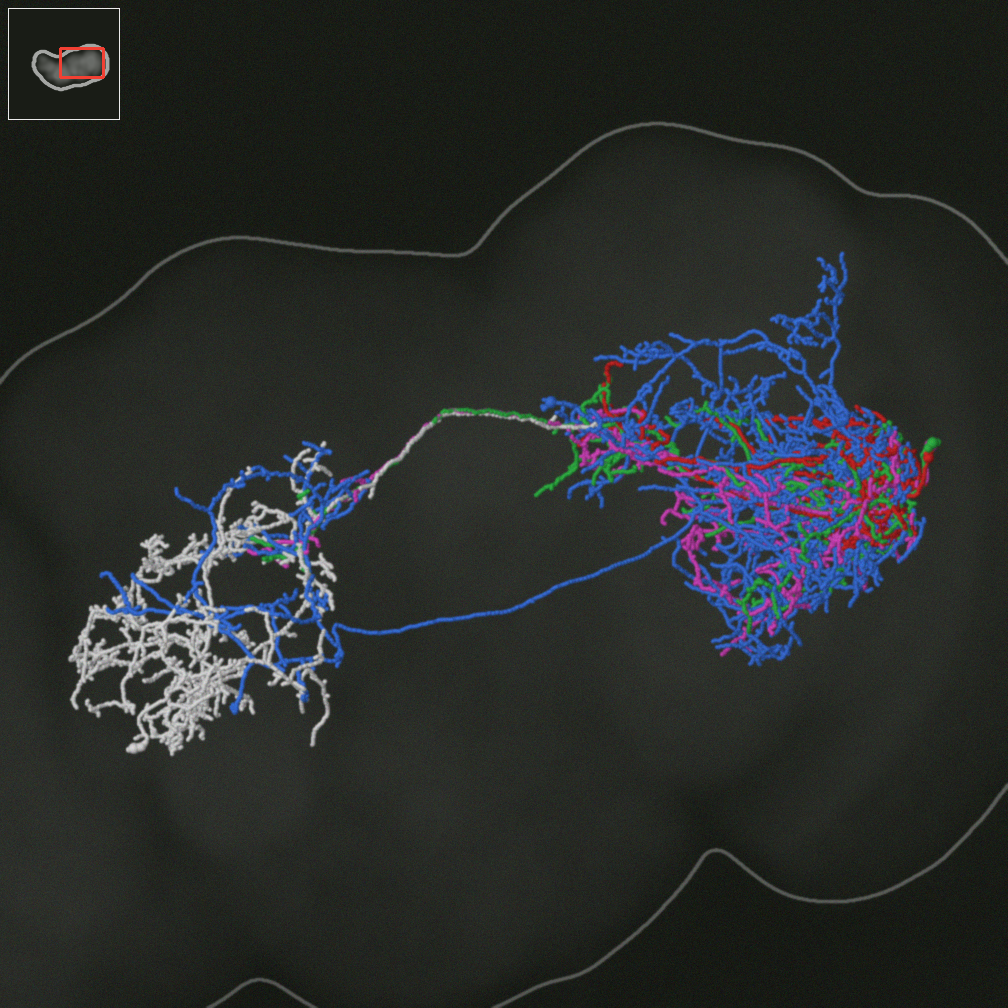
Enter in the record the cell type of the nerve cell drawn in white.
CB1748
